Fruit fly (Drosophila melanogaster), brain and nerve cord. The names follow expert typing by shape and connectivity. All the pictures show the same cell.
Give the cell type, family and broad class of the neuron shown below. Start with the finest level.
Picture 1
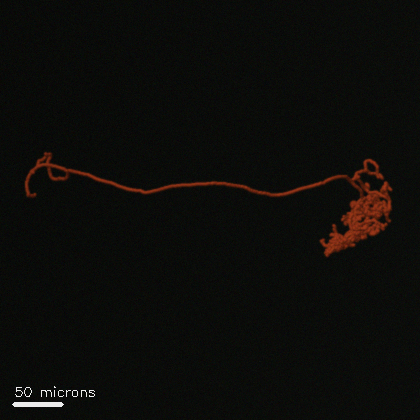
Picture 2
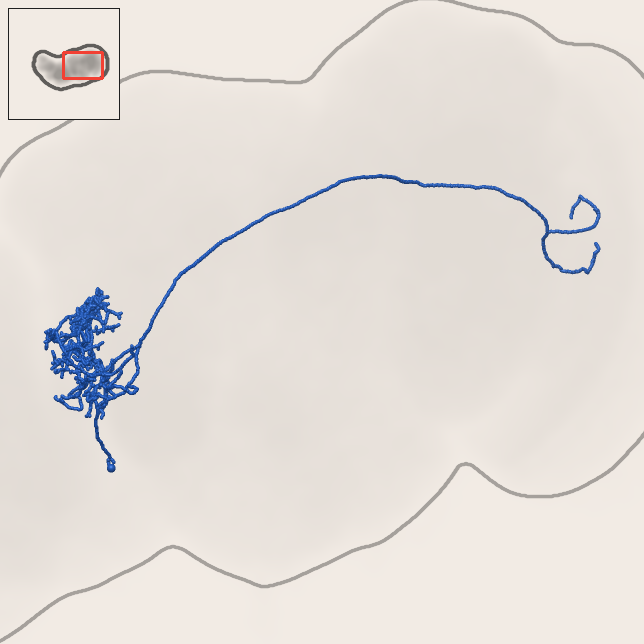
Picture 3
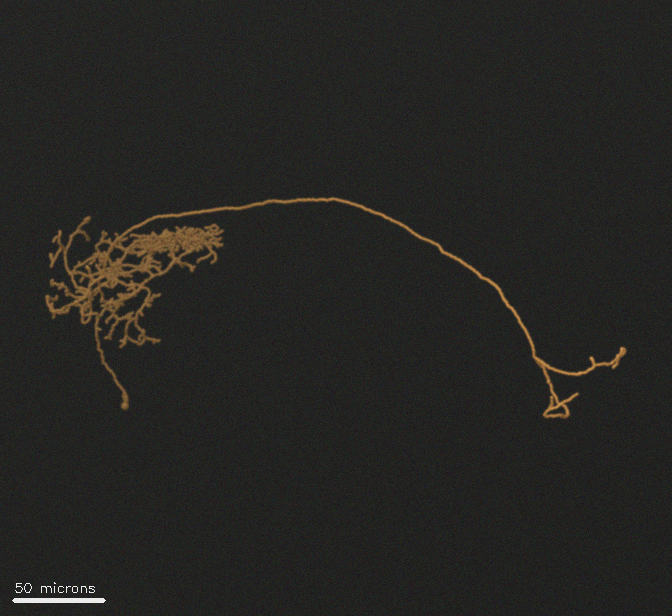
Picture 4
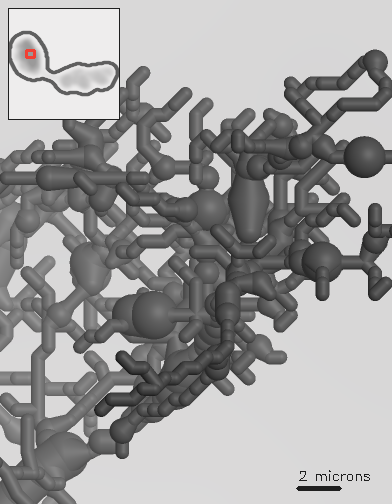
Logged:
AVLP325_b; hemilineage VLPl&p1_lateral; central-brain intrinsic neuron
